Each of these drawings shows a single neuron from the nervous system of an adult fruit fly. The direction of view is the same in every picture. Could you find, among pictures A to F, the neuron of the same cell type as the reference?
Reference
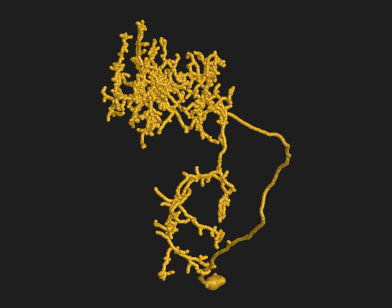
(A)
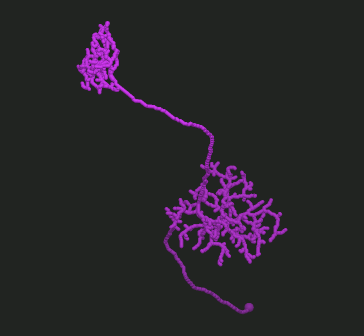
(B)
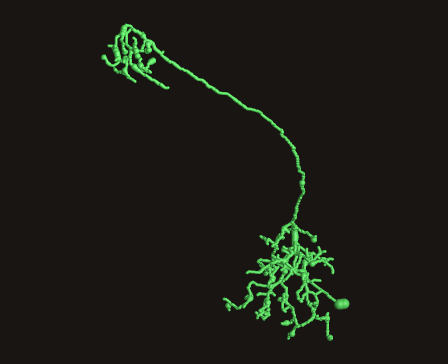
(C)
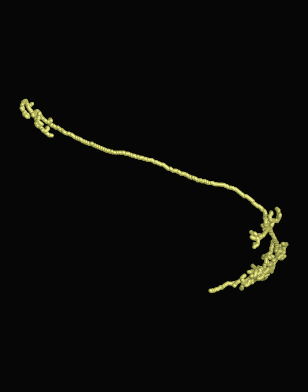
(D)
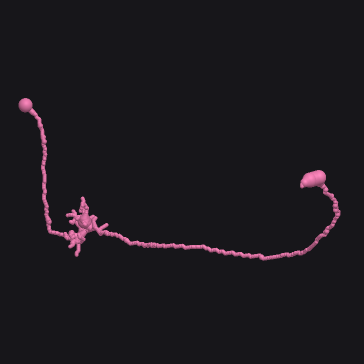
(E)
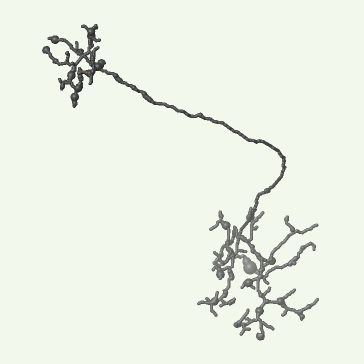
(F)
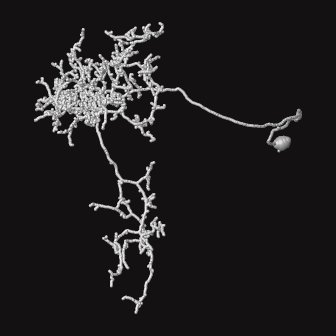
Picture F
